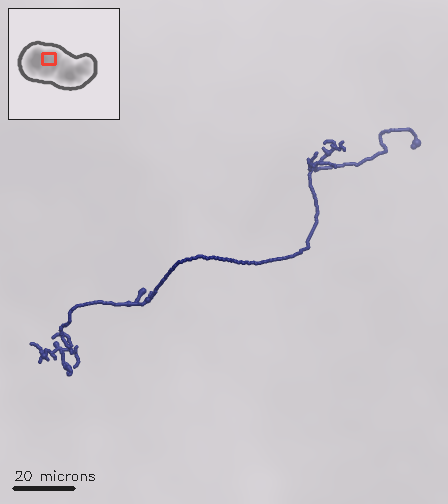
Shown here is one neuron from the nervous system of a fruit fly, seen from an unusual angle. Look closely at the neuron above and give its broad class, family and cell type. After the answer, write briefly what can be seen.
This is a central-brain intrinsic neuron. The name of its family is class CX. Its cell type is PFNp_a. The cell body is at the upper right of the picture. By the scale bar it is about 130 microns wide in this view.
